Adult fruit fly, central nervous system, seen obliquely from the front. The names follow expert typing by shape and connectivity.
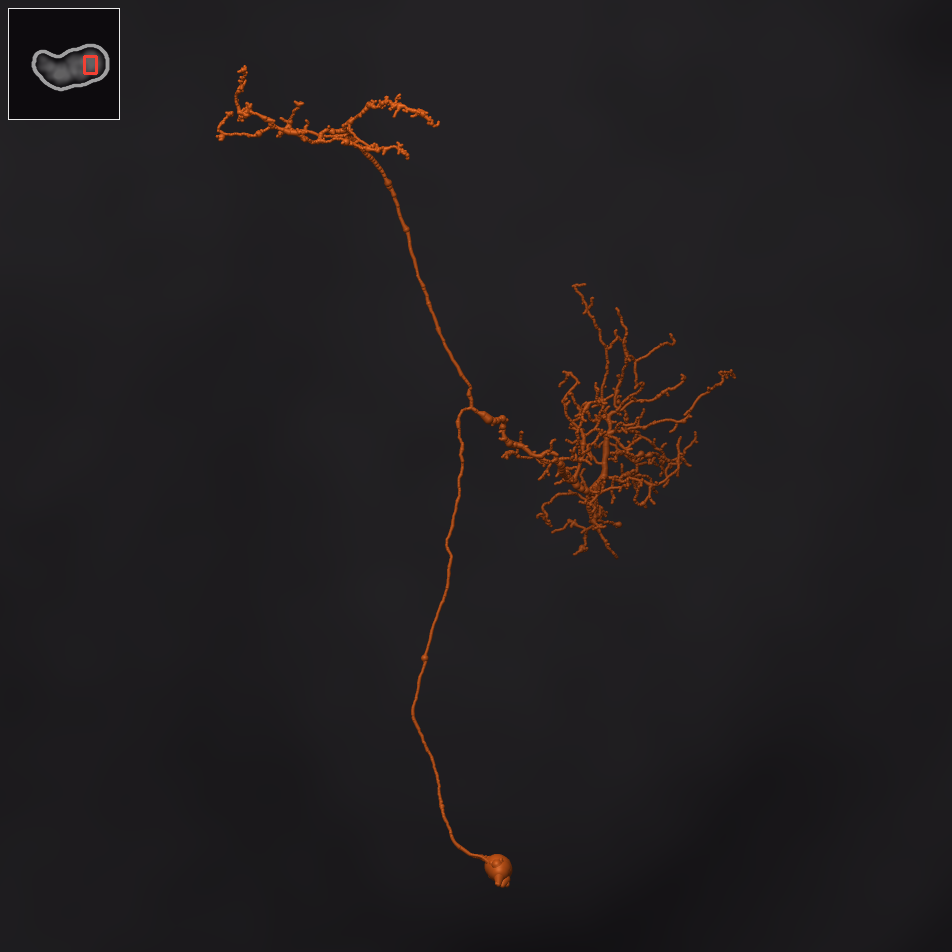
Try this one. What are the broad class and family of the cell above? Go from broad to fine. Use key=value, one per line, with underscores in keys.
broad_class=visual projection neuron
family=LC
